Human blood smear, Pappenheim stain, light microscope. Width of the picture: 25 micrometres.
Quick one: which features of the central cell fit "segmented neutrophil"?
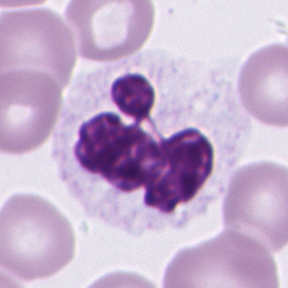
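Two things here fit a segmented neutrophil well. One is the chromatin, dark purple and coarsely clumped.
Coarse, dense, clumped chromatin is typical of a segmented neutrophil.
The other is the fine, small lilac granules scattered through the cytoplasm.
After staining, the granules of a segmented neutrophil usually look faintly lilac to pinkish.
Beyond that, the outline is roughly round with a faint, pale edge, and the cytoplasm is plentiful and very pale pinkish-grey.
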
